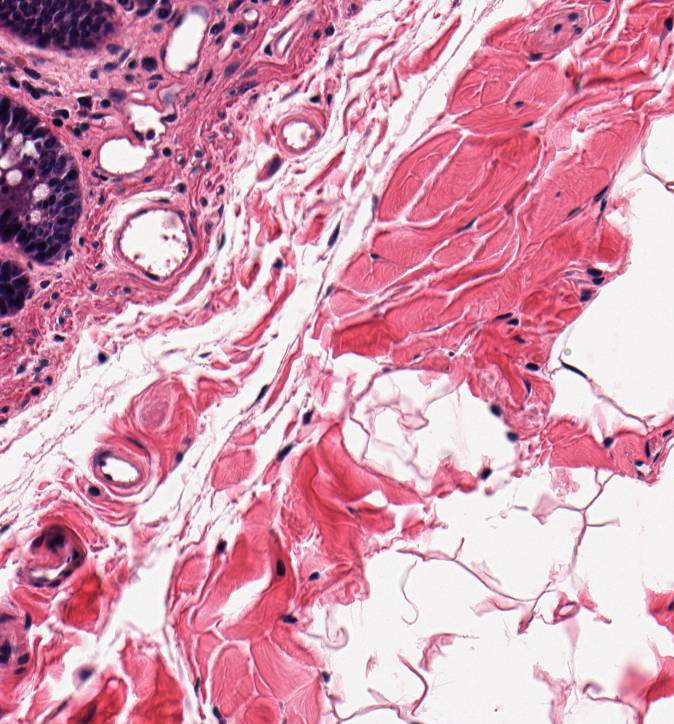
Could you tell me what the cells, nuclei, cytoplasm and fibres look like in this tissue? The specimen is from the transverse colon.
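Dark purple glandular epithelium sits in the top left corner, with connective tissue crowded by small dark nuclei immediately beneath it. Pink fibre bundles with sparse elongated dark nuclei fill the upper right. In the left half lie small vessels with thick pink walls and open round lumens.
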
